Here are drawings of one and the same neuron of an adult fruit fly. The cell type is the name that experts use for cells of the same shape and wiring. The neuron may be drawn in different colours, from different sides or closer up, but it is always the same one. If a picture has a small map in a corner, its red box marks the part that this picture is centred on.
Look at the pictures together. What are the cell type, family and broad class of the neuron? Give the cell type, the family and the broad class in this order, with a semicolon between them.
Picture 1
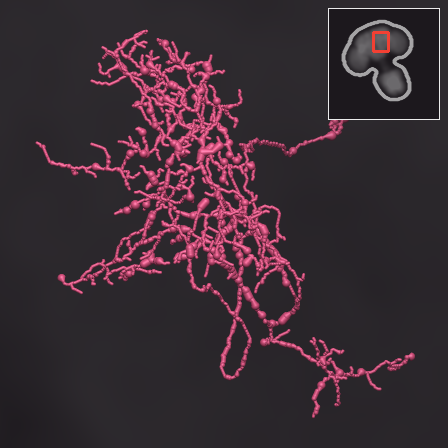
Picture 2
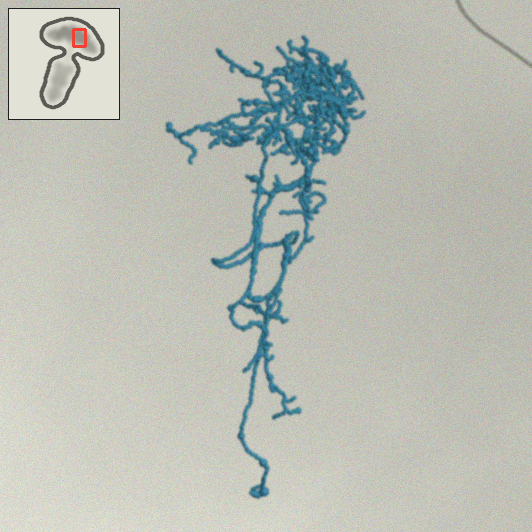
LAL144; hemilineage SMPpv2_ventral; central-brain intrinsic neuron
